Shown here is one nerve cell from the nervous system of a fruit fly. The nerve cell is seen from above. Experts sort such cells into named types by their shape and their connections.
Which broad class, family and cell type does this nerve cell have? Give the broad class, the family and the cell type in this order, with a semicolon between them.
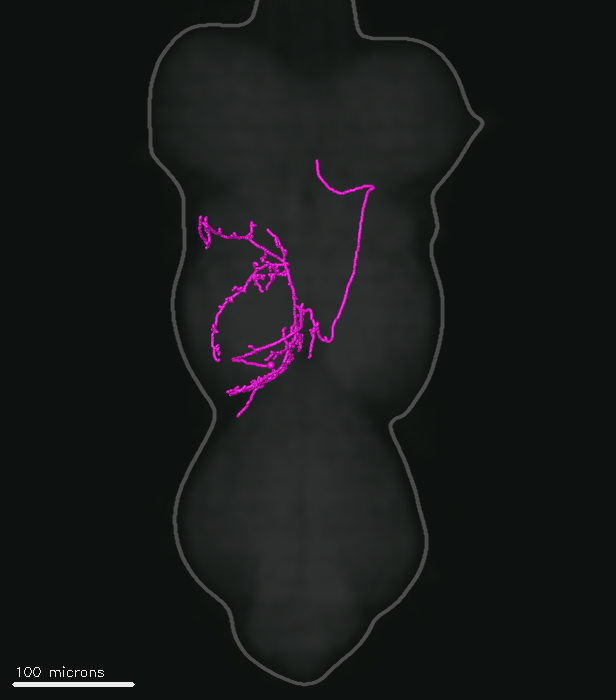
nerve-cord intrinsic neuron; hemilineage 23B; IN23B059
